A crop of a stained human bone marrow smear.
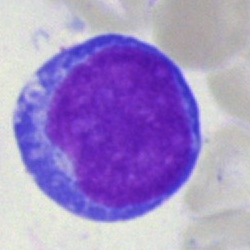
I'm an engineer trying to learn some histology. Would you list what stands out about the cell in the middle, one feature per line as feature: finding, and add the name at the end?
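Outline: round and smooth
Nucleus: off-centre, displaced toward the right side
Chromatin: purple, finely stippled, not coarsely clumped
Cytoplasm: paler zone against the left border of the nucleus
Name: blast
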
